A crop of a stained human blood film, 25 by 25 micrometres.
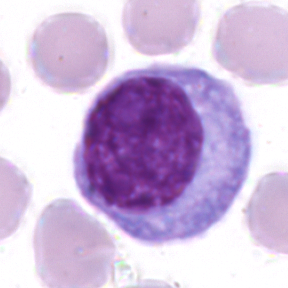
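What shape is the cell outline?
Roughly round with a smooth edge; the cell is about 16 micrometres across.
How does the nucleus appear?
Round to oval, with no indentation or lobes, about 12 by 10 micrometres; it fills about 50% of the cell's area and lies toward the left of the cell, and its chromatin is deep purple and clumped, with small paler gaps between the clumps.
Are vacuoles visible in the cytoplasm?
No; none are visible.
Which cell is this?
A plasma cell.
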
